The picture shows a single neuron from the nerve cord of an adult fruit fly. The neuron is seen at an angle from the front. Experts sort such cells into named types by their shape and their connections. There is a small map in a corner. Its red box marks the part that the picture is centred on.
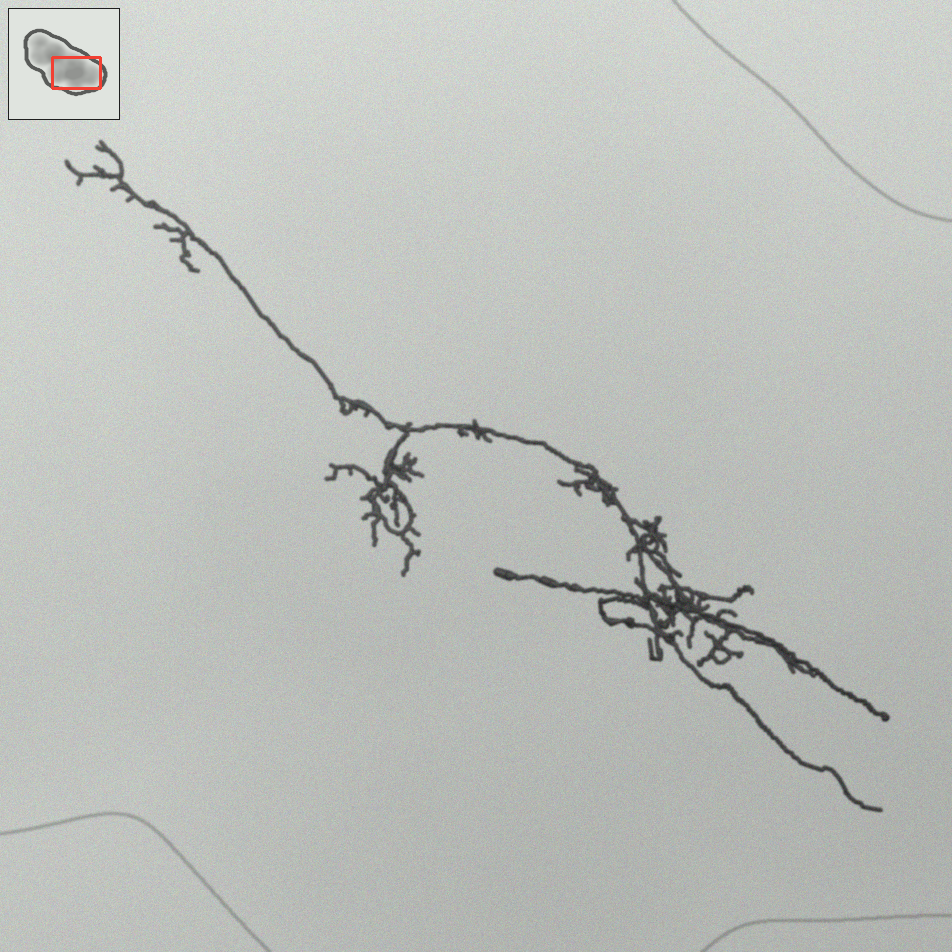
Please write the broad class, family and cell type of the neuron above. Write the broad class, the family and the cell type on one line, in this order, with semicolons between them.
sensory neuron entering the nerve cord; class mechanosensory proprioceptive; SNpp18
